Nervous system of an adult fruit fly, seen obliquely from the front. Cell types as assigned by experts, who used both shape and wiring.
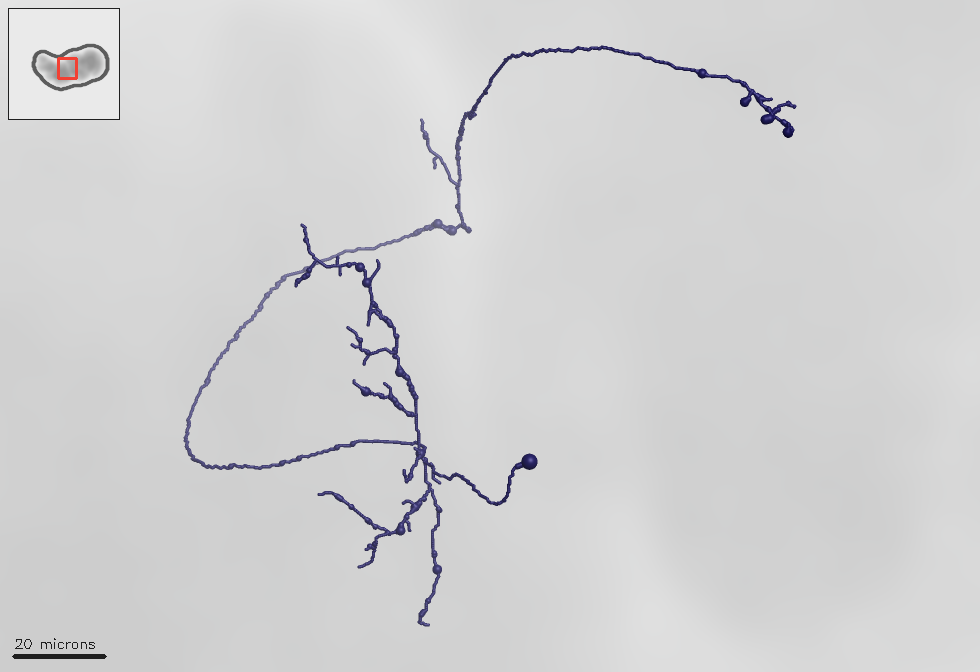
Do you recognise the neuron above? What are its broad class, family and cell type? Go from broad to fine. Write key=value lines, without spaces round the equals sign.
broad_class=visual projection neuron
family=MeTu
cell_type=MeTu4b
